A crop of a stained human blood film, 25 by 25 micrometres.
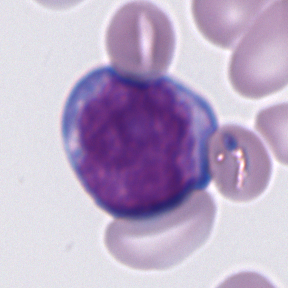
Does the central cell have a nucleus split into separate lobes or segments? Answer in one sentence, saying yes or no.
No, the cell's nucleus forms one compact piece that is round, oval or kidney-shaped.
